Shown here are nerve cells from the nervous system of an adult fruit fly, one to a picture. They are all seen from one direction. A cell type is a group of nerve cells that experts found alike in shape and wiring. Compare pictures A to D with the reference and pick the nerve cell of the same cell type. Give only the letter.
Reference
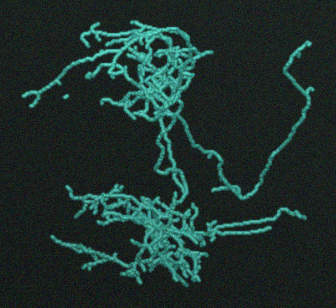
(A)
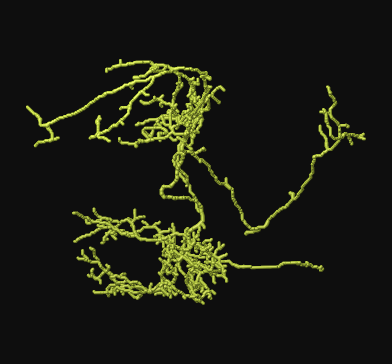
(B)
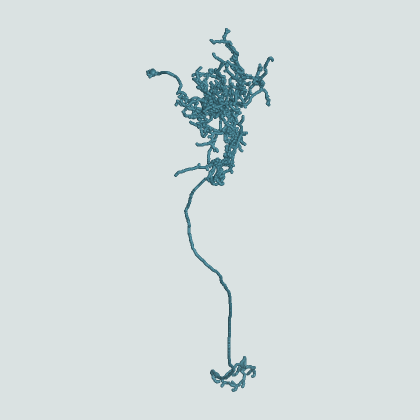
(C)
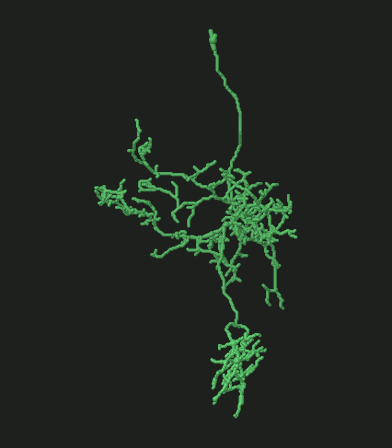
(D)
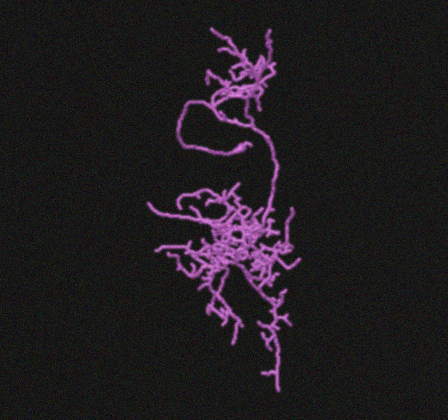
A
